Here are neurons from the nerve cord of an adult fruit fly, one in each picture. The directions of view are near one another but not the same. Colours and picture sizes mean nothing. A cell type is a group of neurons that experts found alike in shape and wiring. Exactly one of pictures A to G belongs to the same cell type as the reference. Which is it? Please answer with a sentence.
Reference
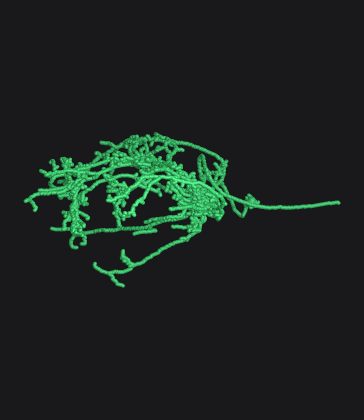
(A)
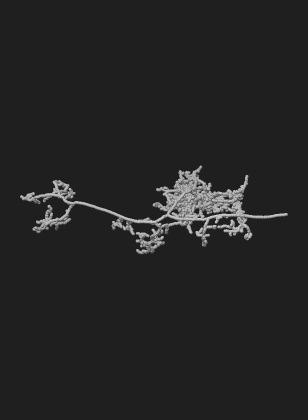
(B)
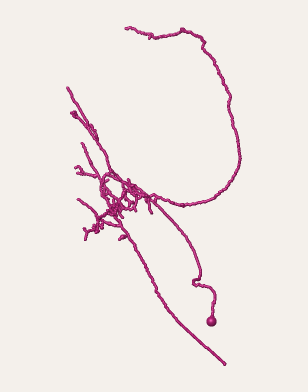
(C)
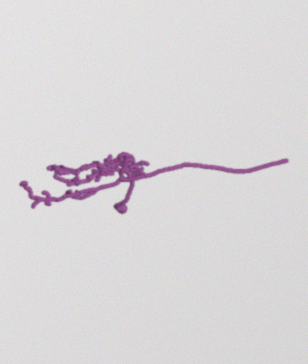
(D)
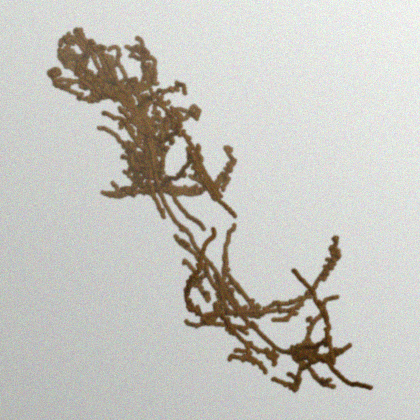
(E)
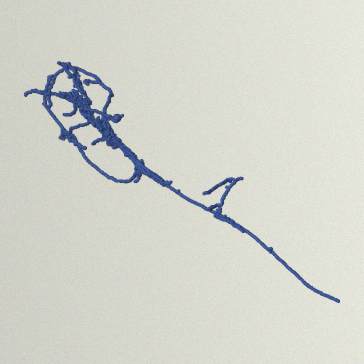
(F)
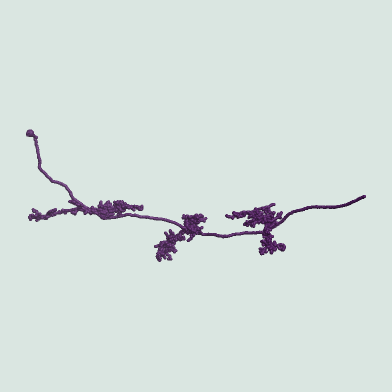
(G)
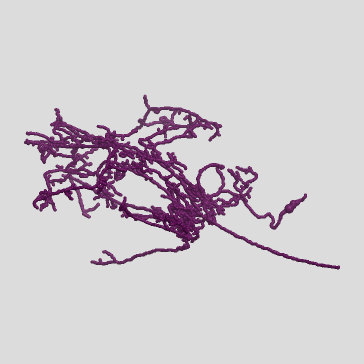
Picture G shows a neuron of the same cell type.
